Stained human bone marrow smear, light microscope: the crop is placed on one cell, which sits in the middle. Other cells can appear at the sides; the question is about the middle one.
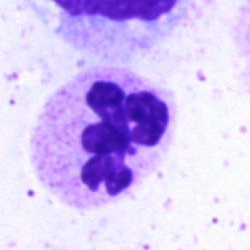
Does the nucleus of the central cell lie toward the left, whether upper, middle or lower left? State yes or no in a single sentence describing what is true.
No, this cell has its nucleus set toward the right.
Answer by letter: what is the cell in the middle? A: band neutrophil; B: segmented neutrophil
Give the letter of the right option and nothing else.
B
